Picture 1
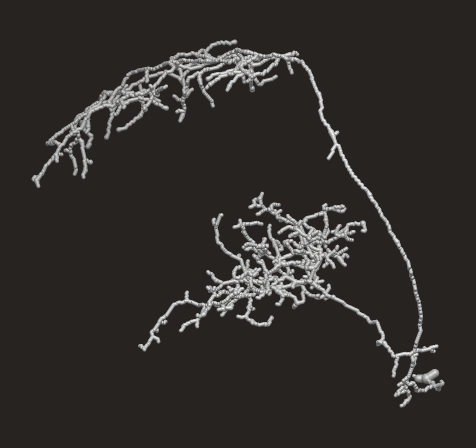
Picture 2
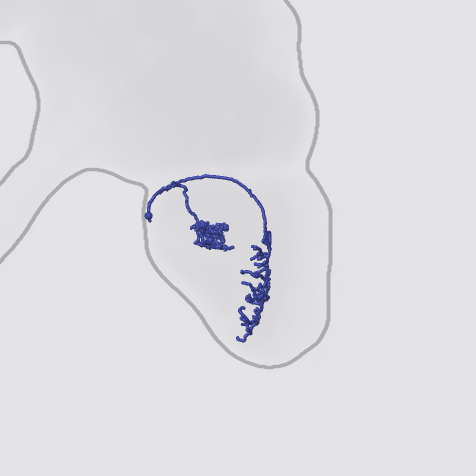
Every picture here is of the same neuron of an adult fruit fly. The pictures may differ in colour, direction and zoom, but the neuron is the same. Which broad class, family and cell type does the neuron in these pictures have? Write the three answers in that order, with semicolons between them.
optic-lobe intrinsic neuron; MeLo; MeLo14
